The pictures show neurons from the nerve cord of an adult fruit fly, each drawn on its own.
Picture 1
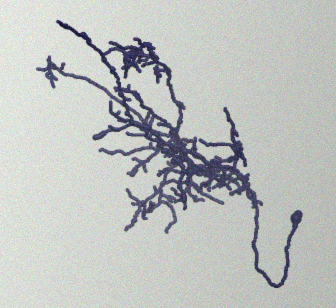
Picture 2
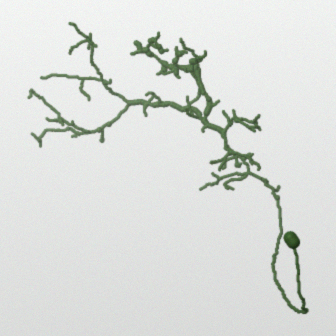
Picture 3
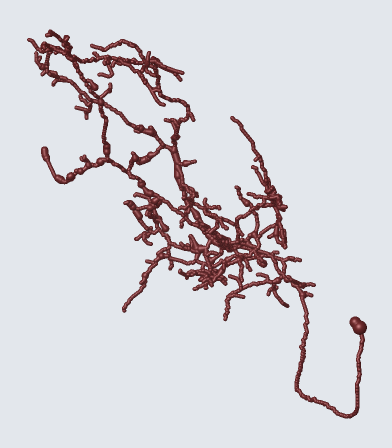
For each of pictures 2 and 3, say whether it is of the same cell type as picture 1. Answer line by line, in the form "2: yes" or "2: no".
2: no
3: yes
